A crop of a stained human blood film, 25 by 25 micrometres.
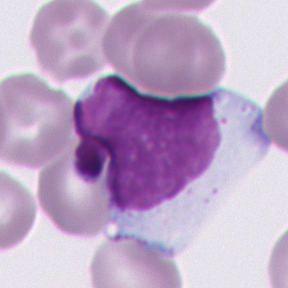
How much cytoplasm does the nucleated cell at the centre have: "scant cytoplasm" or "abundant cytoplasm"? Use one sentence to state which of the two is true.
The cell's cytoplasm around its nucleus is ample.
